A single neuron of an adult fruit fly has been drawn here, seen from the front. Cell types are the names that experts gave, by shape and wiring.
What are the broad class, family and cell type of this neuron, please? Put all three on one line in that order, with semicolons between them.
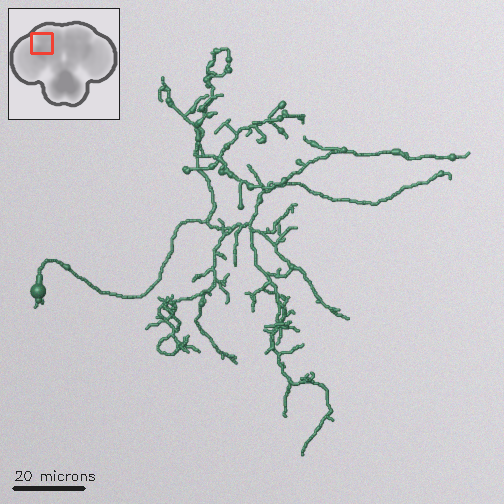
central-brain intrinsic neuron; hemilineage SLPav3; SLP188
